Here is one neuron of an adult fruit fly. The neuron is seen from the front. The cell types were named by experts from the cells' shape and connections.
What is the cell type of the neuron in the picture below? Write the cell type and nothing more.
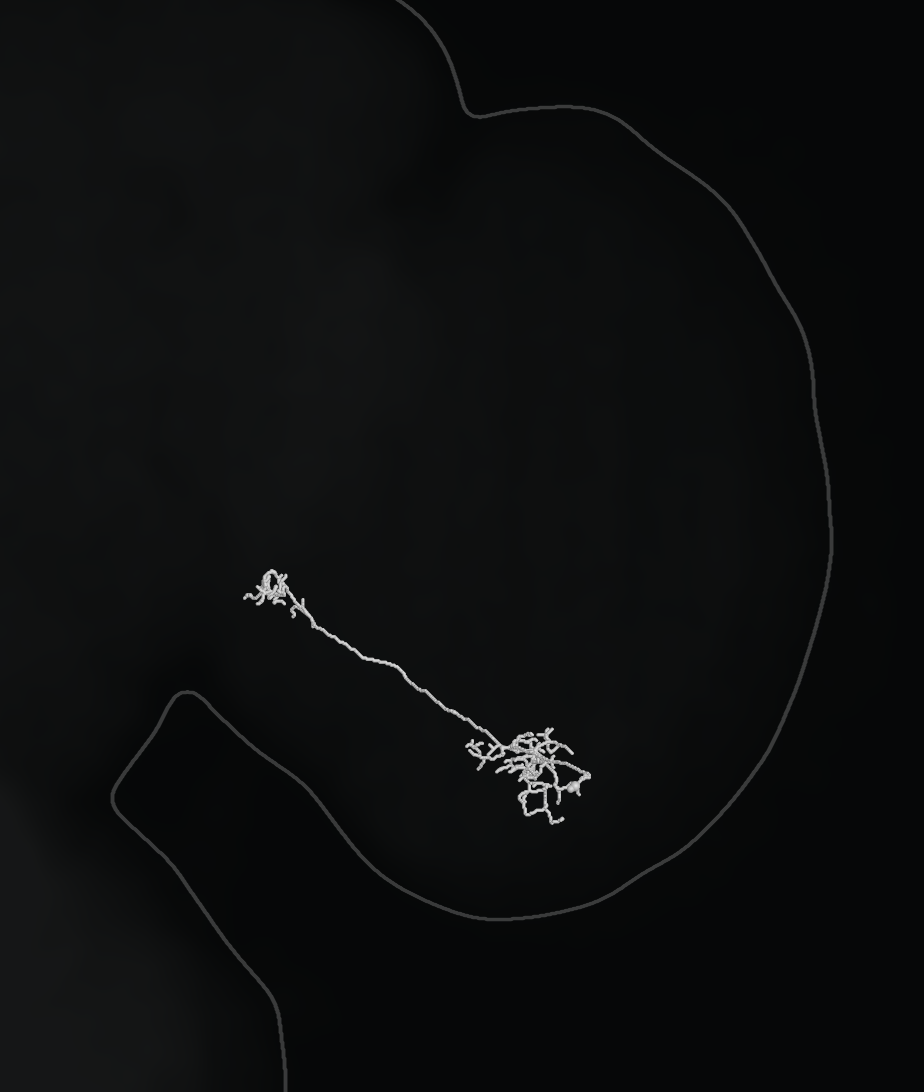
Tm38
